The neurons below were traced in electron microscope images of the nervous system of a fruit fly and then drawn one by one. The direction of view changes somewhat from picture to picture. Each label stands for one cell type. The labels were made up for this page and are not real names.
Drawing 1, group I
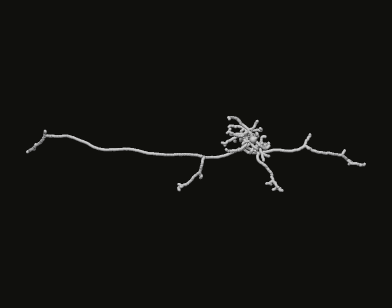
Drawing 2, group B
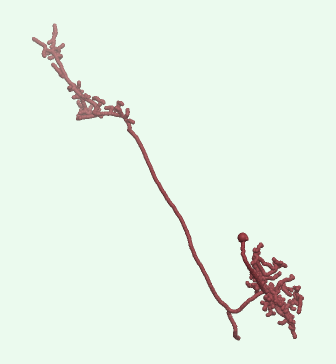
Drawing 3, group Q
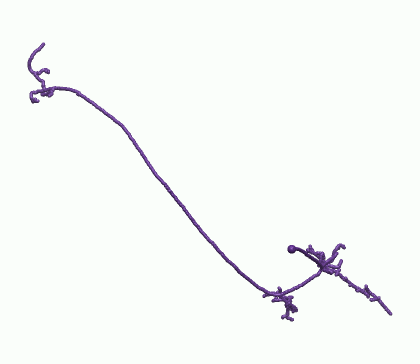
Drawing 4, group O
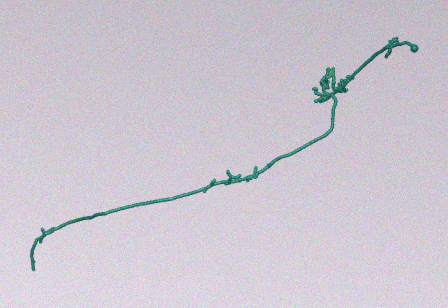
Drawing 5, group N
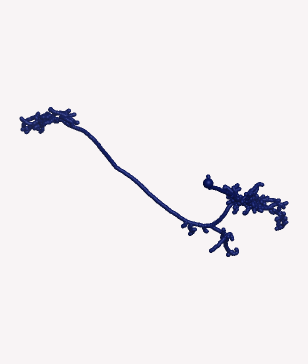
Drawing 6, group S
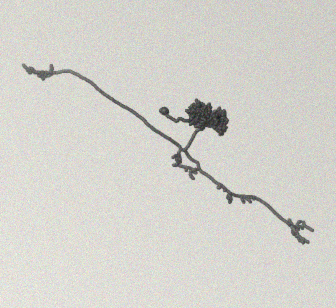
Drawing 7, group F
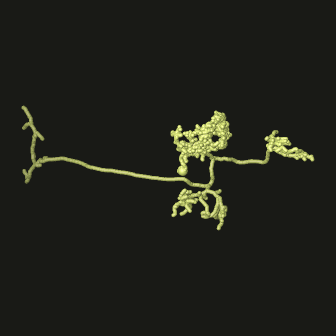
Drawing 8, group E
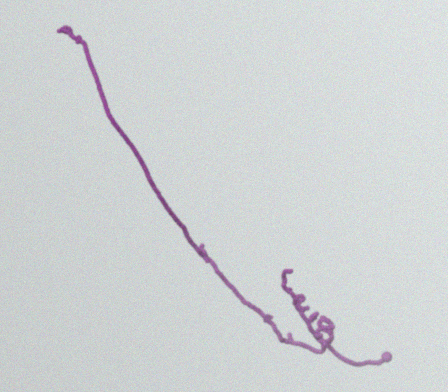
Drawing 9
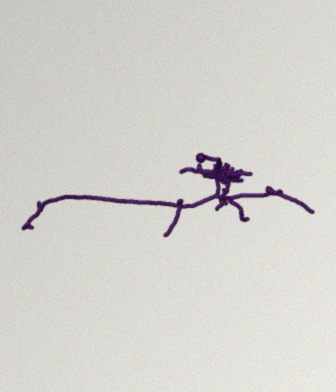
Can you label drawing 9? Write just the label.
group I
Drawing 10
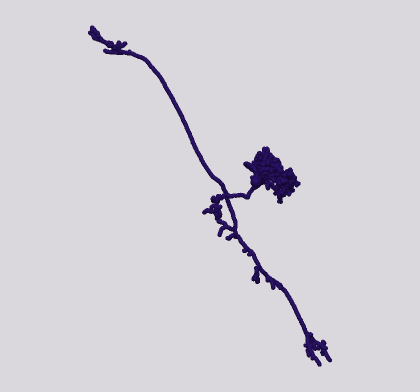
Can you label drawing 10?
group S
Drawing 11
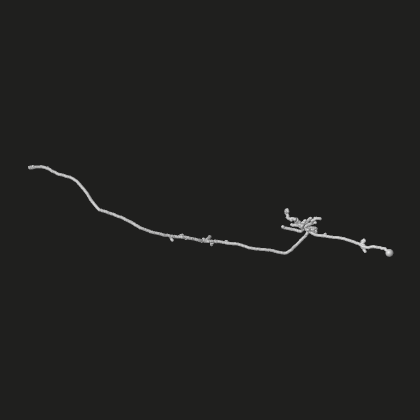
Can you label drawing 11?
group O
